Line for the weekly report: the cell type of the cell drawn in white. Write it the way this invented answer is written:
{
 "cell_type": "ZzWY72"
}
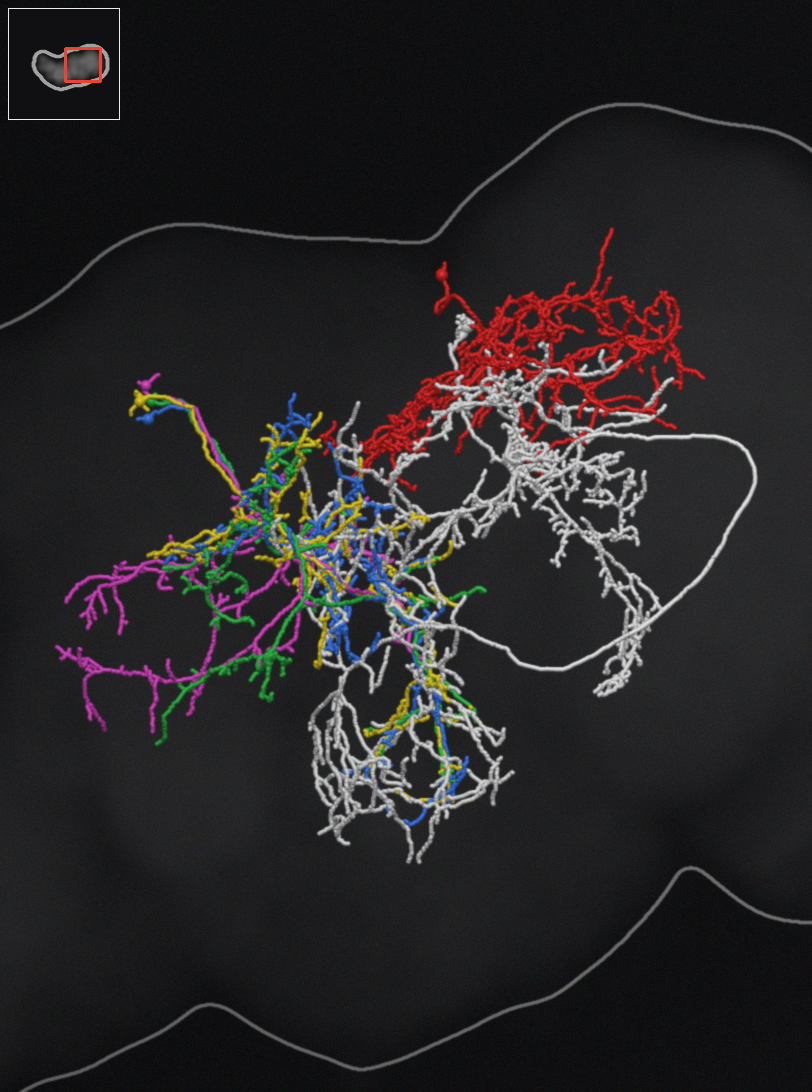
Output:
{
 "cell_type": "CL339"
}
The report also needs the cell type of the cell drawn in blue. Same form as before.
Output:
{
 "cell_type": "CB2646"
}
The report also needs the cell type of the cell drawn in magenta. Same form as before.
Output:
{
 "cell_type": "CB3132"
}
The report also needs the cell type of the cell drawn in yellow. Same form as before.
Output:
{
 "cell_type": "CB1787"
}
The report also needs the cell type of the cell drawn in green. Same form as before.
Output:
{
 "cell_type": "PS260"
}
